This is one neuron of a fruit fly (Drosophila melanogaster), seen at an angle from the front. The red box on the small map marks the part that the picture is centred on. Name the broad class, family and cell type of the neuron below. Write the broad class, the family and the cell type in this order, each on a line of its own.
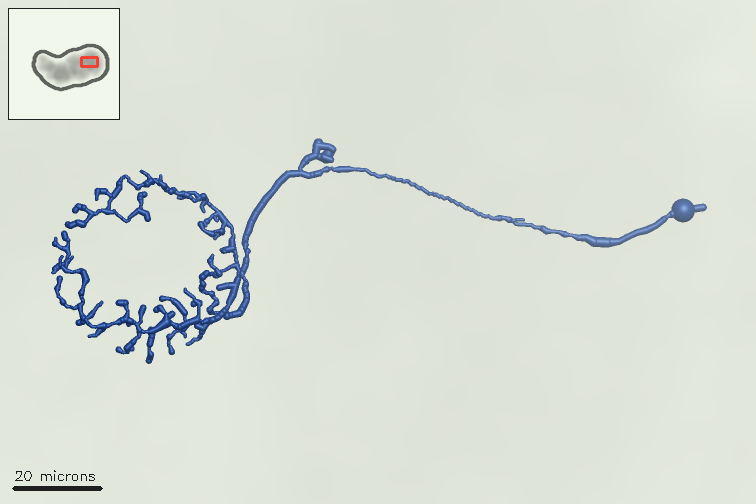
central-brain intrinsic neuron
hemilineage EBa1
ER5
